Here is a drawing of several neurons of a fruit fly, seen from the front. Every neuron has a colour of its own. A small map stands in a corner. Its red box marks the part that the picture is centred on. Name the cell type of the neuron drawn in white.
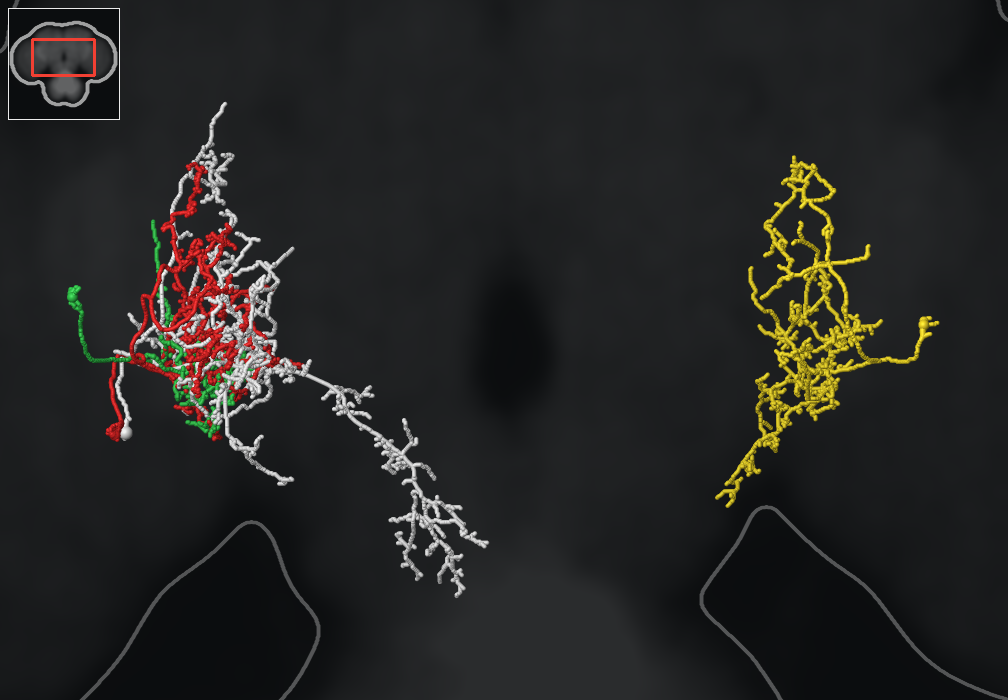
WED060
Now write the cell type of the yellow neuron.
WED061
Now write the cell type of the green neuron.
CB4172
